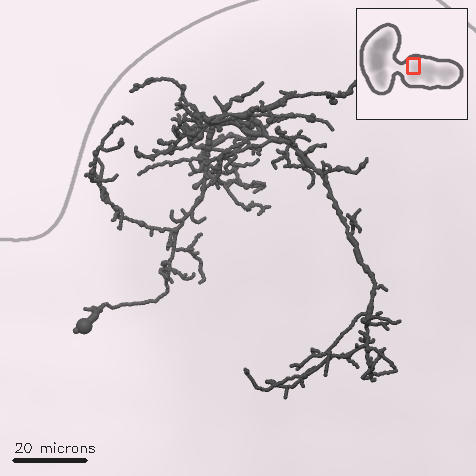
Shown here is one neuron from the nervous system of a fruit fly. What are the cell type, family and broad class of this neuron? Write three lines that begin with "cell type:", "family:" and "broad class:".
cell type: IN13A063
family: hemilineage 13A
broad class: nerve-cord intrinsic neuron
